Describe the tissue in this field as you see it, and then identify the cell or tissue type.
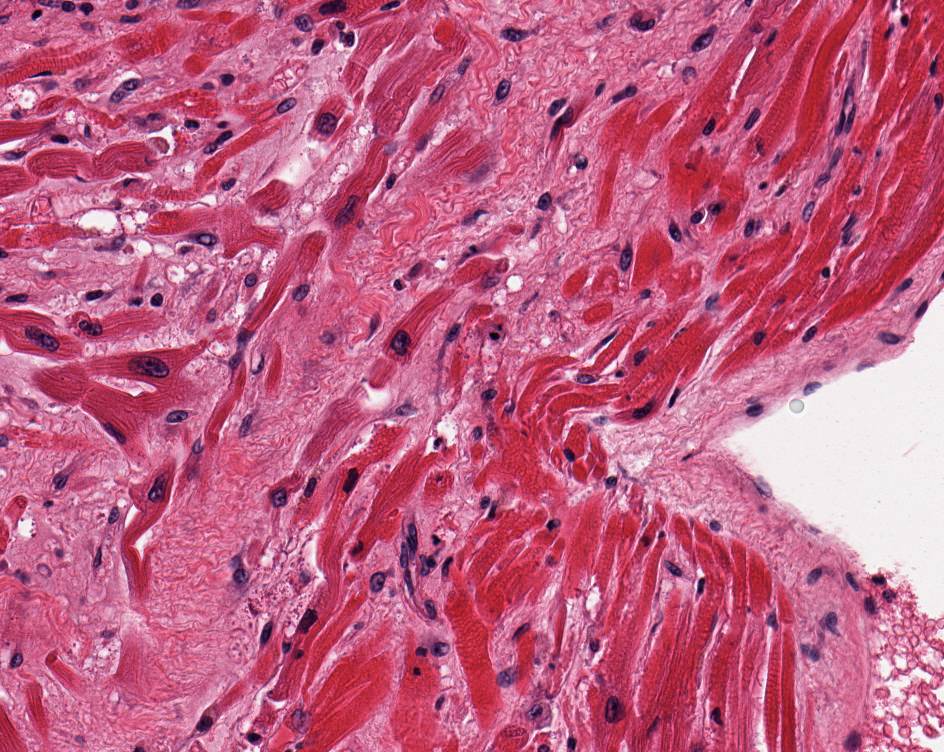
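Striated muscle fibres; several branch and join neighbouring fibres. Broad areas of pale pink wavy fibrous tissue separate the fibres, widest centrally and on the left. Upper left: scattered small clear round vacuoles. Edge bordering the empty space: pale pink band, scattered small nuclei, no muscle fibres. Atrial appendage of the heart.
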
